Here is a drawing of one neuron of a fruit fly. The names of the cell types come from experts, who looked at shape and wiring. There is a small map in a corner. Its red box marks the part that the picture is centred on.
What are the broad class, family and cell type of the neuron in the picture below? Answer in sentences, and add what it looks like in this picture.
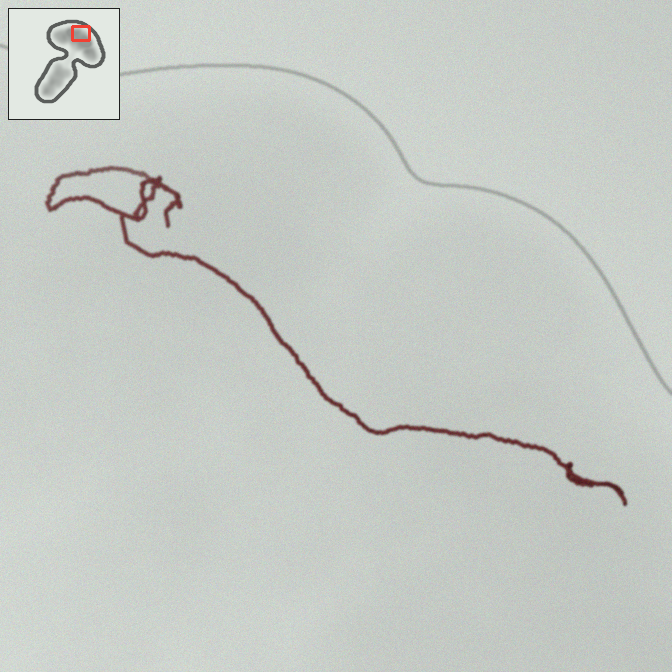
Its broad class is sensory neuron entering the brain. The name of its family is class olfactory. Its cell type is ORN_DL1. It is in the brain and does not reach the nerve cord. No cell body is drawn. There are a dozen or fewer branch ends.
